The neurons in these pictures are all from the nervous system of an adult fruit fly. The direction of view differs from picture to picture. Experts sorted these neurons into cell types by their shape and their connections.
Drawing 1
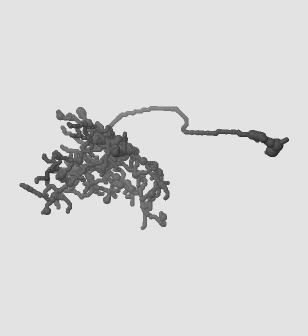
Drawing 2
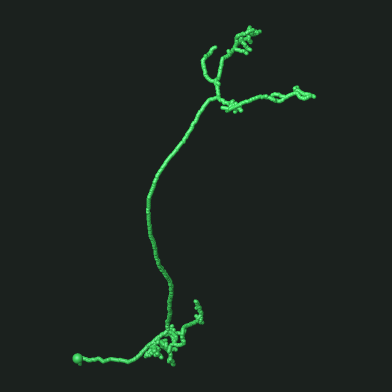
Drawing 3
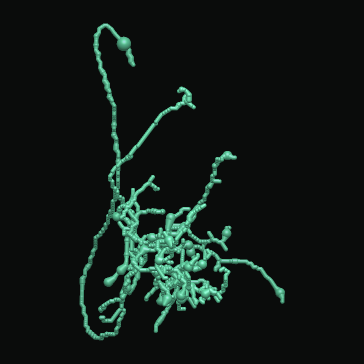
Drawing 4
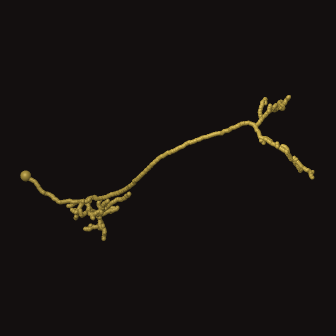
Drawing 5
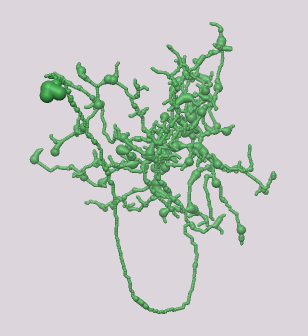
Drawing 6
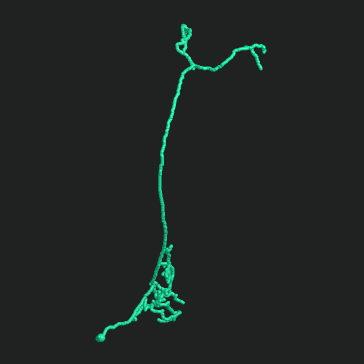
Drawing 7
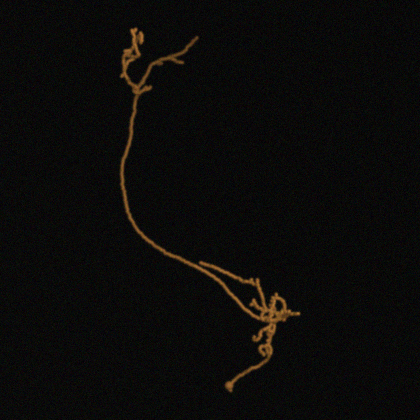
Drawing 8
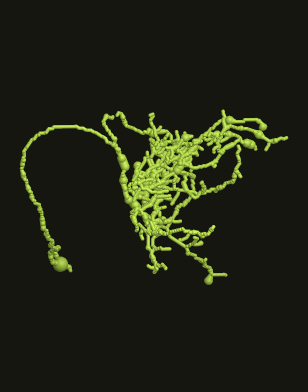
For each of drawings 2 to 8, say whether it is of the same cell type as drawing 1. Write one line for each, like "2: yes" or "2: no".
2: no
3: yes
4: no
5: yes
6: no
7: no
8: yes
